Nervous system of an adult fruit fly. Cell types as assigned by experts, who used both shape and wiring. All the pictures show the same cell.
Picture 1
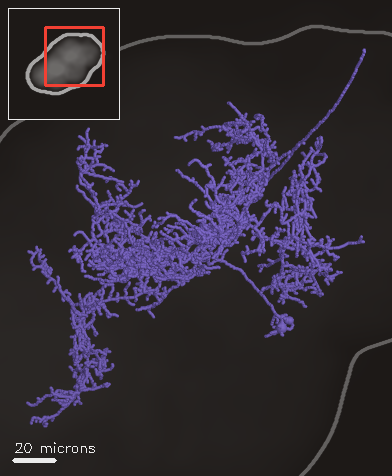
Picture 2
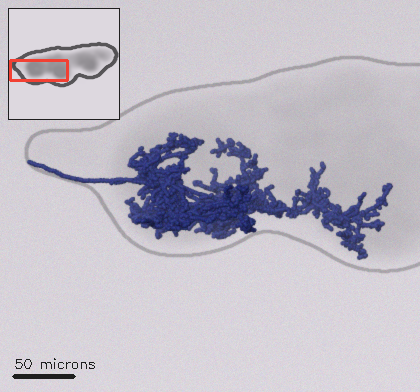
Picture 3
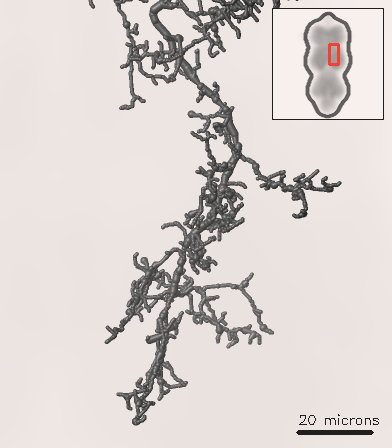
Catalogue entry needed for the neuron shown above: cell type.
IN01A040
